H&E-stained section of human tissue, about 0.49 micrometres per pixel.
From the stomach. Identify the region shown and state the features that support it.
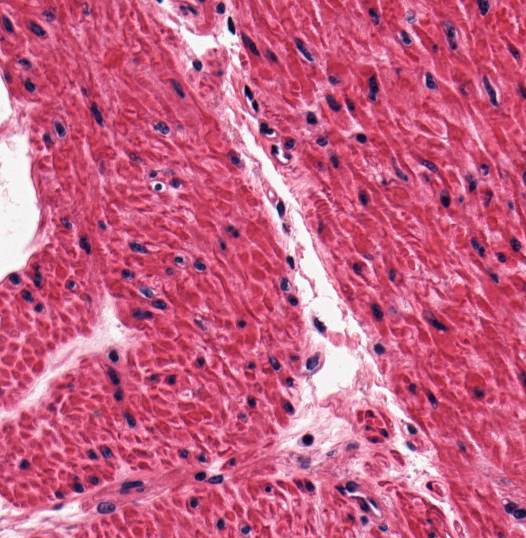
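Smooth muscle occupies this field. Densely packed, deeply pink fibres fill nearly all of it; in the lower half a thin pale connective tissue strand from the left edge separates bundles.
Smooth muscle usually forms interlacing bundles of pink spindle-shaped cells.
A narrow pale cleft of loose connective tissue with a few flattened nuclei runs diagonally from top centre towards the lower right.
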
